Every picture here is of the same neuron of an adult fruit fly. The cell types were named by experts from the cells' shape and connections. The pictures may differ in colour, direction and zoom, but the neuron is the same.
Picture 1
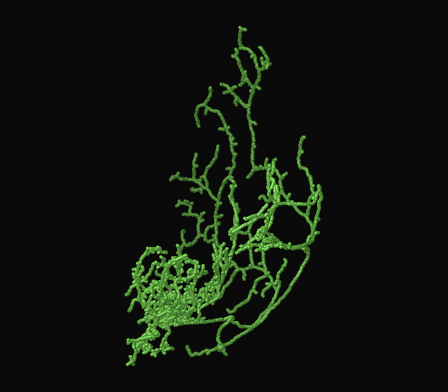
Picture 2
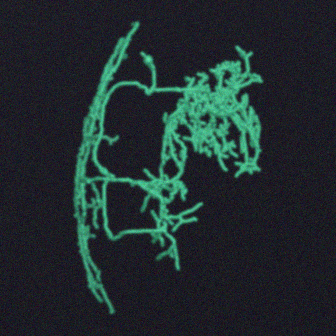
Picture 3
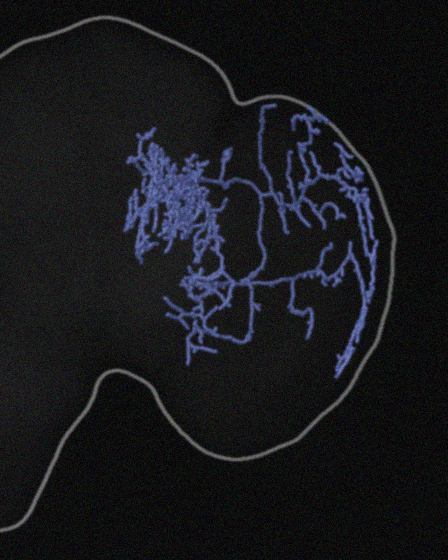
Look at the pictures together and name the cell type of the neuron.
aMe30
